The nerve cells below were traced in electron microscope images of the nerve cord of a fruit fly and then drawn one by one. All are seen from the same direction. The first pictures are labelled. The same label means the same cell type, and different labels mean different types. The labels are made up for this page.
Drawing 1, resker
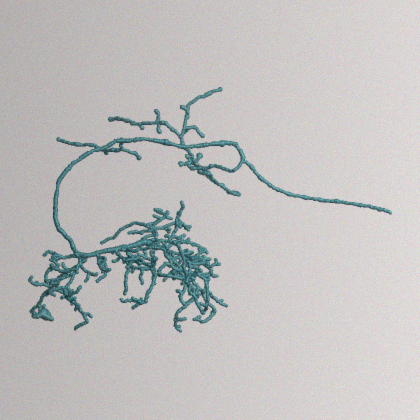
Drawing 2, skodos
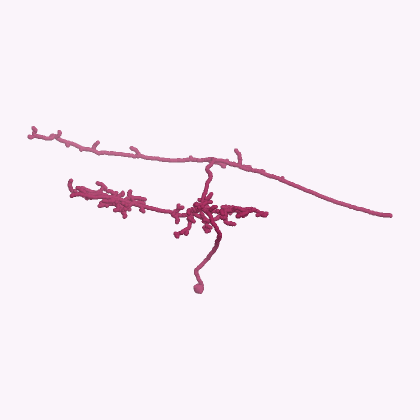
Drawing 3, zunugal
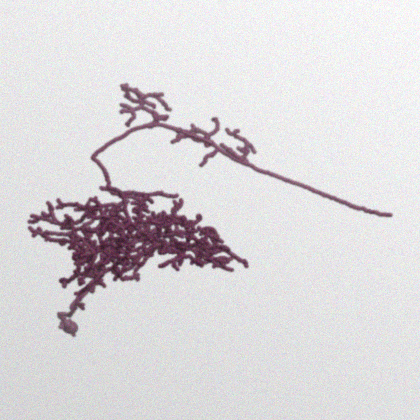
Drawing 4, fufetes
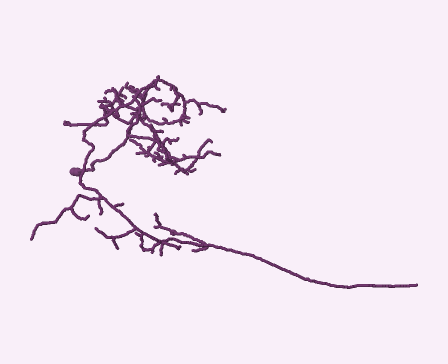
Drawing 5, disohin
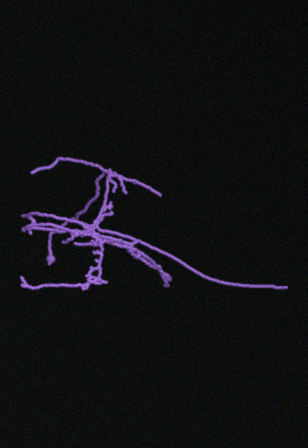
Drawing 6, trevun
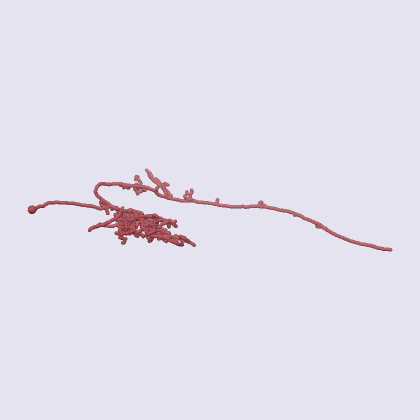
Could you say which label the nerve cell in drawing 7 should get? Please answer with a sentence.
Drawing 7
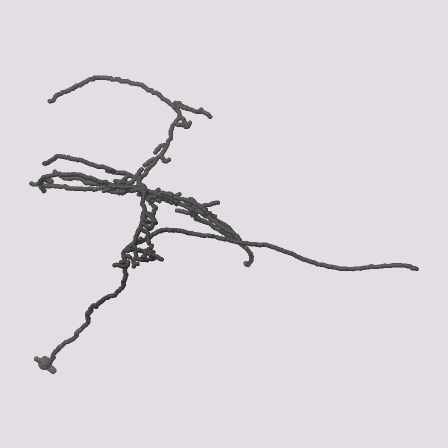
It belongs to disohin.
